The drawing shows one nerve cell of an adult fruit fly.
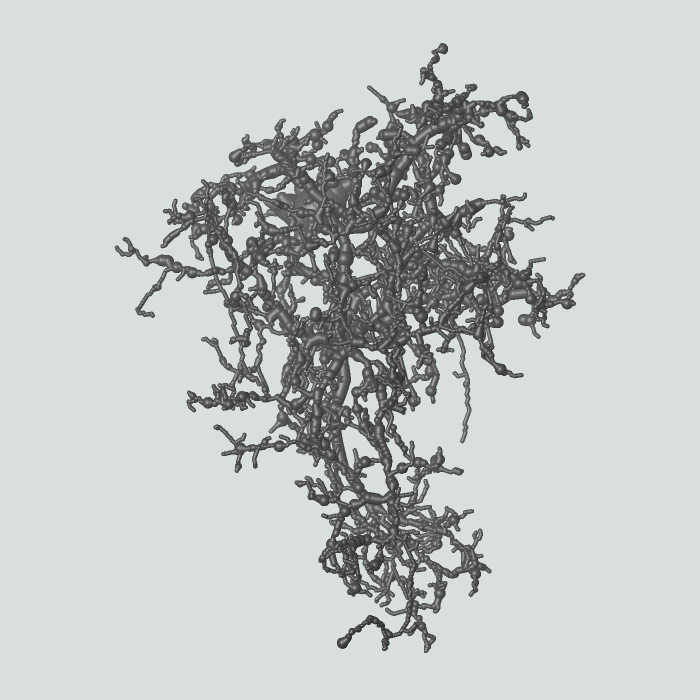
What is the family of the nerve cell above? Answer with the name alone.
hemilineage 13A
